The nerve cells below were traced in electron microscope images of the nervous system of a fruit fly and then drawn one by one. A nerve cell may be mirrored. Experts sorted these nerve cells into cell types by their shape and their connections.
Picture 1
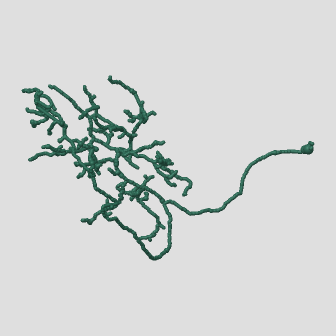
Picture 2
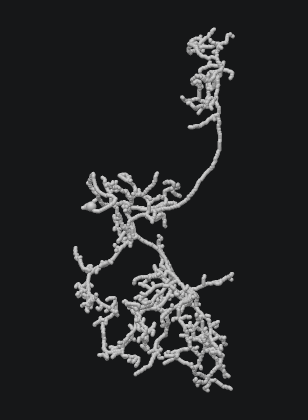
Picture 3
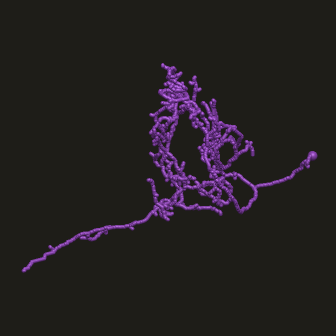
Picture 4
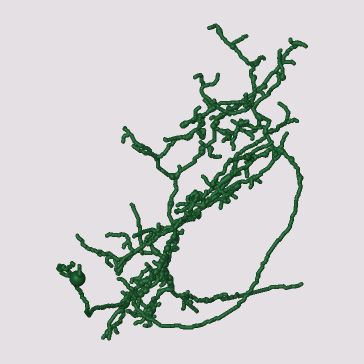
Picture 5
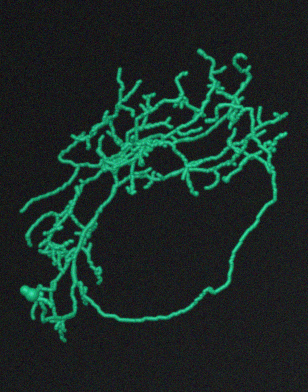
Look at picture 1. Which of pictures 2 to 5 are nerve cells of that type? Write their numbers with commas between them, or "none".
5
